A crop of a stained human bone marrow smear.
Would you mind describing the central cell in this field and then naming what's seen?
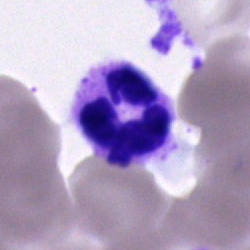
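The cell has a roughly round outline. Its nucleus is divided into several dark lobes arranged in a ring, with a pale area at the centre of that ring. No nucleoli are visible. This is a segmented neutrophil.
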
